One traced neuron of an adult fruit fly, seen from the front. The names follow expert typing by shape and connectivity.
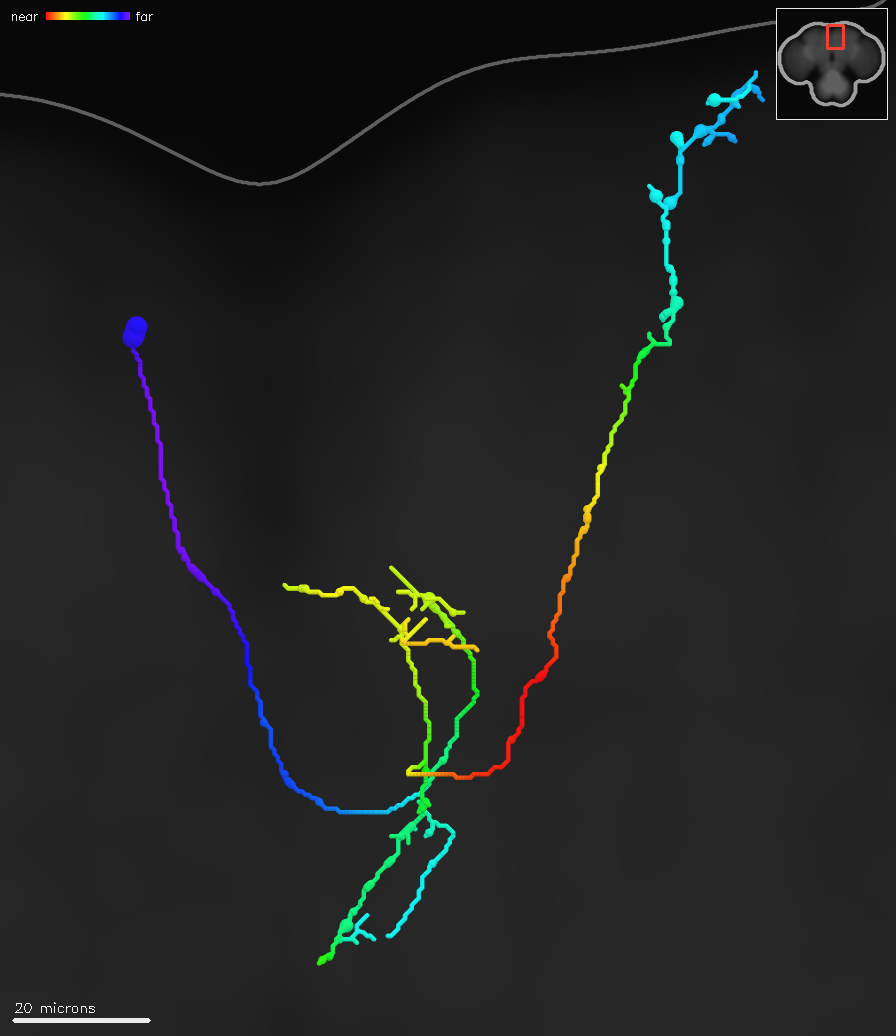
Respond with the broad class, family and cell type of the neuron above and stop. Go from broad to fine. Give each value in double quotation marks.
"central-brain intrinsic neuron", "class CX", "FS4A"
